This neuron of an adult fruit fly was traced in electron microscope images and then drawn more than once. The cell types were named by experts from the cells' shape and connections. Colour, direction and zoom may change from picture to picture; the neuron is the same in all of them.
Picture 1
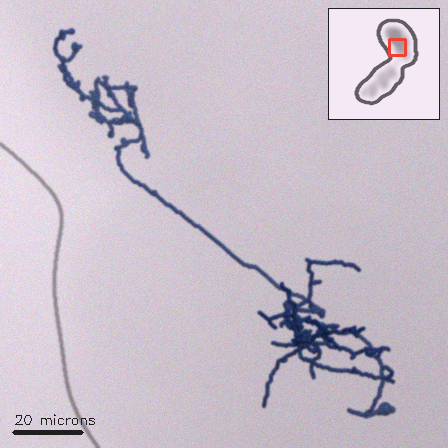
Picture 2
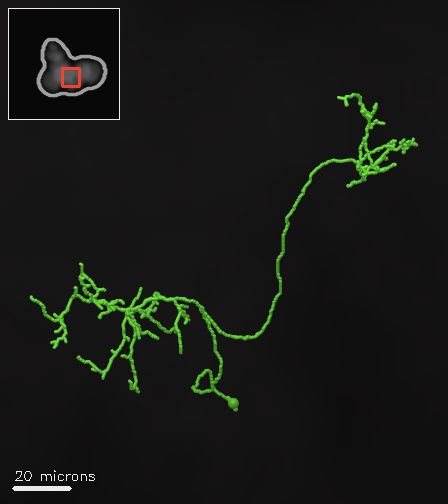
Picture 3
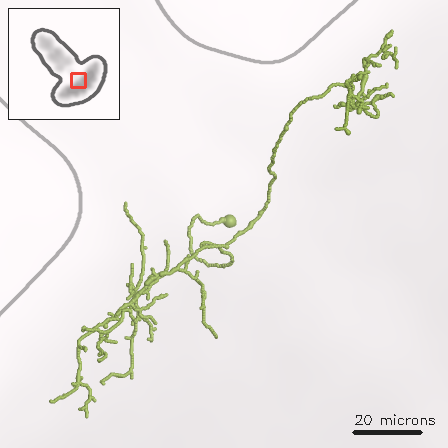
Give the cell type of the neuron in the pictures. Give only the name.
PS341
